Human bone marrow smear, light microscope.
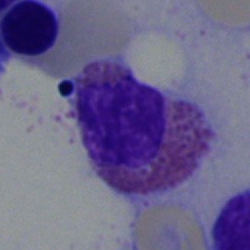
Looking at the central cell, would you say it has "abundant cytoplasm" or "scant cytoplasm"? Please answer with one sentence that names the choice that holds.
The cytoplasm of this cell is abundant.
